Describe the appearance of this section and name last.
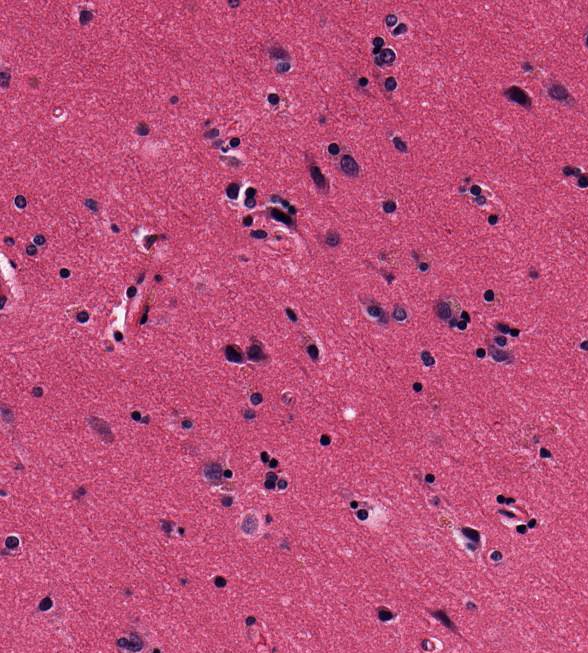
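Across the whole field I see finely granular pink matrix, without organised units or layering. In the upper centre and centre, small dark round nuclei sit in clusters of two to four beside larger cell bodies. Near the left edge, thin-walled capillaries with narrow open lumina. No epithelium, glands or fat cells anywhere. It is cerebral cortex.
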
